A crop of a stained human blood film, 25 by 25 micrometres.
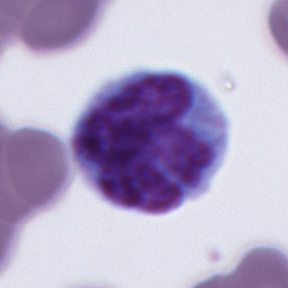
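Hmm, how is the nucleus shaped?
Deep clefts divide it into several lobes.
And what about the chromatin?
Coarse and clumped, I note, and dark purple.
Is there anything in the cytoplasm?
I find no coarse dark granules there, and no vacuoles either.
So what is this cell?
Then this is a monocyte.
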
